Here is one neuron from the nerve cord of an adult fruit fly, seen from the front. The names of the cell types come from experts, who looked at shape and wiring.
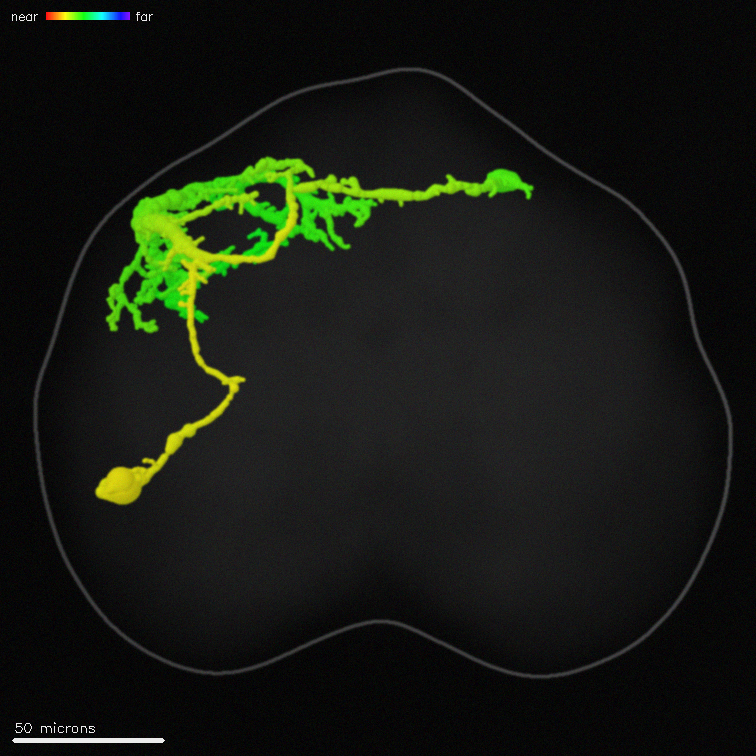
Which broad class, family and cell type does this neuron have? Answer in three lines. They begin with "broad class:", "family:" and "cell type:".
broad class: nerve-cord intrinsic neuron
family: hemilineage 03B
cell type: IN03B001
